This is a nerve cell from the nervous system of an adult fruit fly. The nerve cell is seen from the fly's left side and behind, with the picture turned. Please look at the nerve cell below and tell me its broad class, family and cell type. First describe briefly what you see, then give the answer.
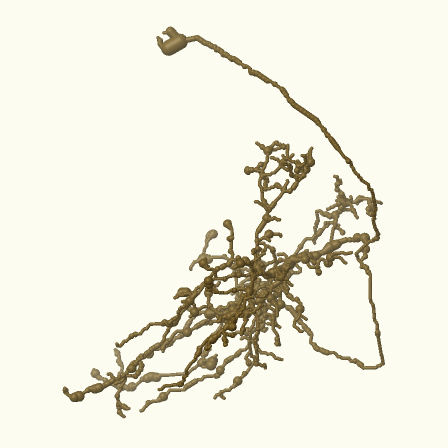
Its cell body lies at the top of the picture. The picture shows dozens of branch ends. It is a central-brain intrinsic neuron. The family is hemilineage VLPp&l1_anterior. It is of cell type PLP084.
